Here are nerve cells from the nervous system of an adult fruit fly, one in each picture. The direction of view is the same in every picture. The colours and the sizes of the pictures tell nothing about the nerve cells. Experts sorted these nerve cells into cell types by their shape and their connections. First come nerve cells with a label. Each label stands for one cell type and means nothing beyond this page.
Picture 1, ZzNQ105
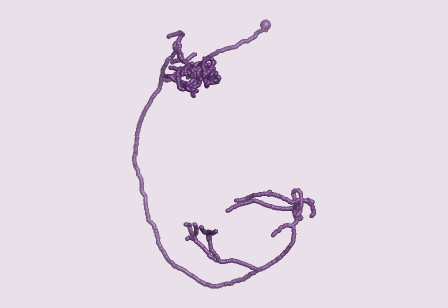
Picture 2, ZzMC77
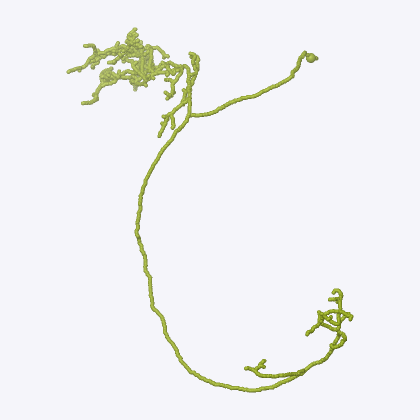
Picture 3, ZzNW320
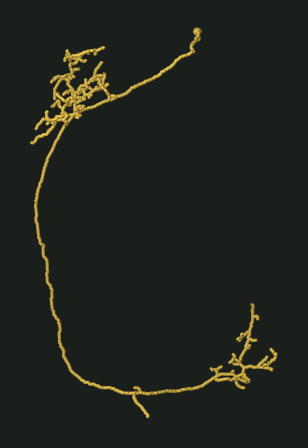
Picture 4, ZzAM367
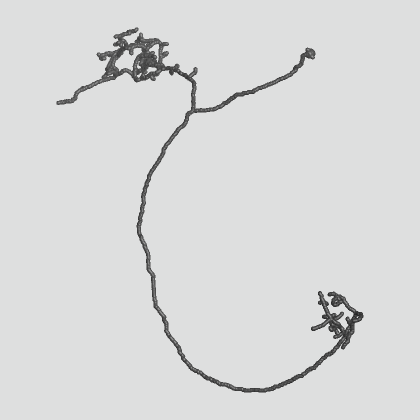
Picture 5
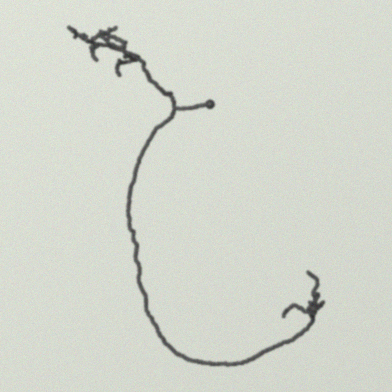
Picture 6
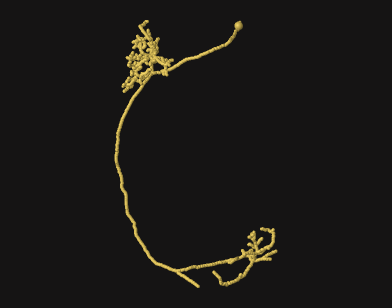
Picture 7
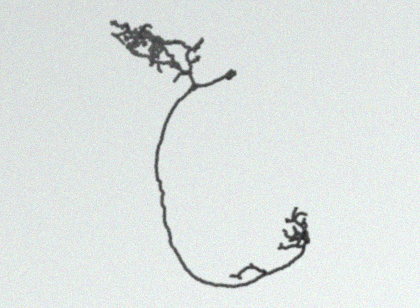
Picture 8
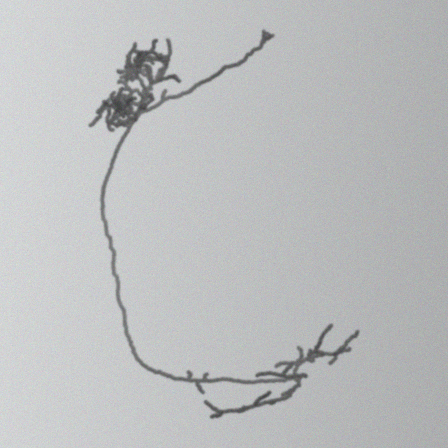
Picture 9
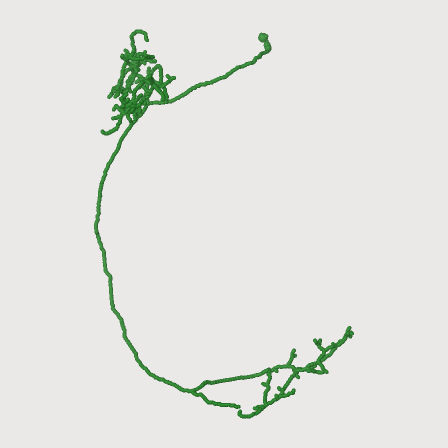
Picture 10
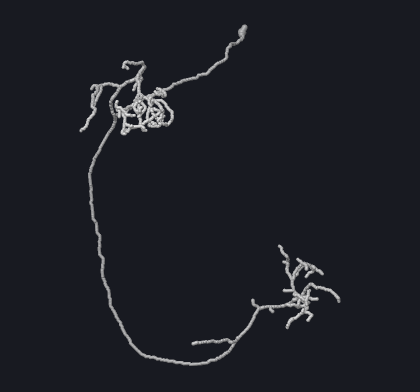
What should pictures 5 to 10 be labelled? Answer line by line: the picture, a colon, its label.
5: ZzAM367
6: ZzNW320
7: ZzAM367
8: ZzNW320
9: ZzNW320
10: ZzNQ105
